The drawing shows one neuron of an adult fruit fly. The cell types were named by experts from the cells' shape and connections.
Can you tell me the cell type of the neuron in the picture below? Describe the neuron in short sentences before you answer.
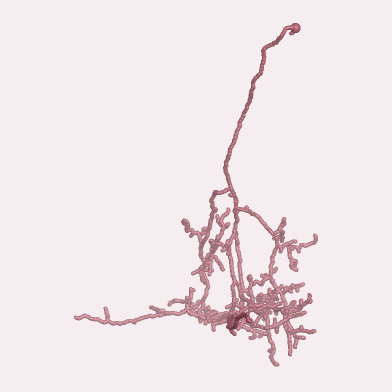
Its cell body lies at the upper right of the picture. The picture shows dozens of branch ends. Its broad class is central-brain intrinsic neuron. It is of cell type PS141.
